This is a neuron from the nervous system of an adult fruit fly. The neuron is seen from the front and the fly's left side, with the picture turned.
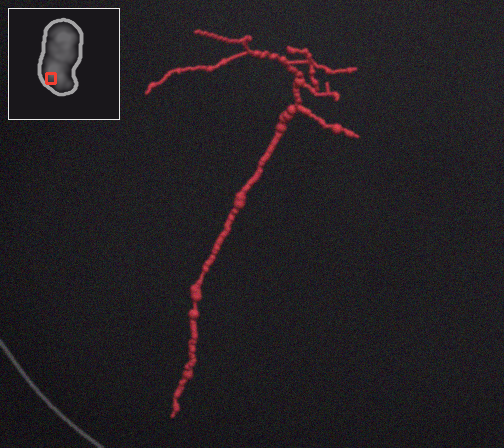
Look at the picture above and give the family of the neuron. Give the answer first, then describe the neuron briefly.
The name of its family is class mechanosensory tactile. Its broad class is sensory neuron entering the nerve cord. No cell body is drawn. There are a dozen or fewer branch ends.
